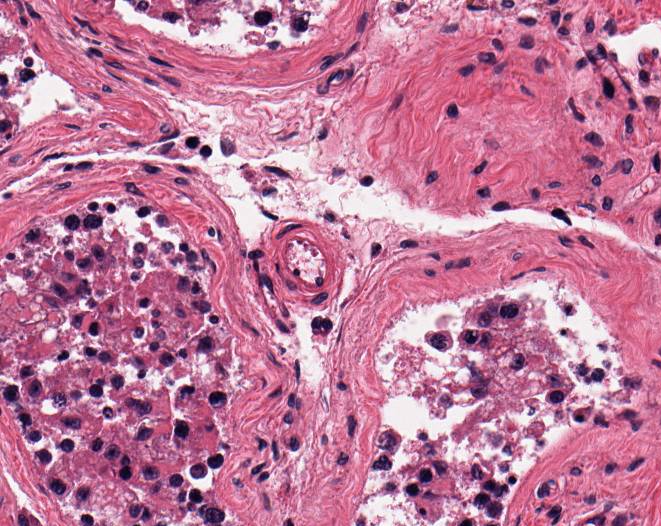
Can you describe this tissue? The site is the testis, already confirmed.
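Rounded compartments lie between thick pink fibrous bands. Their walls are concentric layers of wavy pink collagen holding flattened spindle-shaped nuclei. Many nuclei inside are round and dark purple. Near the centre, between compartments, a small round vessel has a thick pink wall and narrow lumen.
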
